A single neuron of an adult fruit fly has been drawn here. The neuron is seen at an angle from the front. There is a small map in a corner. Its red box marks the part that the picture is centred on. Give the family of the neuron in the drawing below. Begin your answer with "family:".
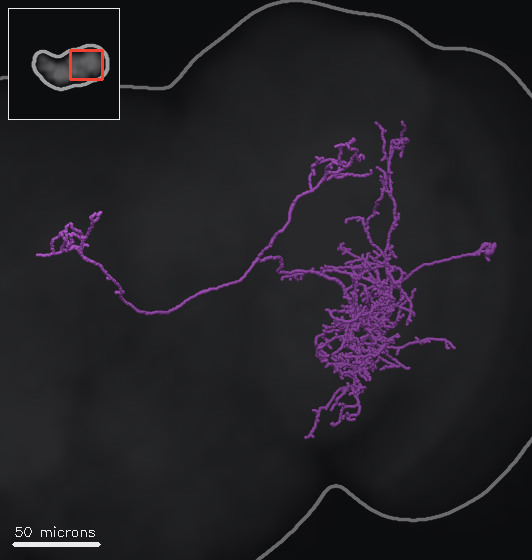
family: hemilineage VLPl&d1_lateral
